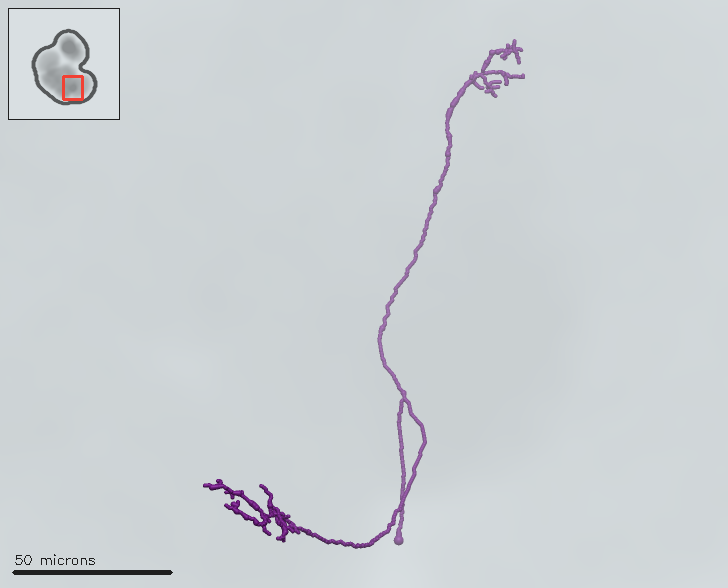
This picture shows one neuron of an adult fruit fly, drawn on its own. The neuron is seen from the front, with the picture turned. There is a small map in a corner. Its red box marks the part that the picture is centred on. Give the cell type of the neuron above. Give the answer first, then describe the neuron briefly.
Its cell type is LC10c-2. It is a visual projection neuron. The cell body is at the bottom of the picture. By the scale bar it is about 160 microns tall in this view.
